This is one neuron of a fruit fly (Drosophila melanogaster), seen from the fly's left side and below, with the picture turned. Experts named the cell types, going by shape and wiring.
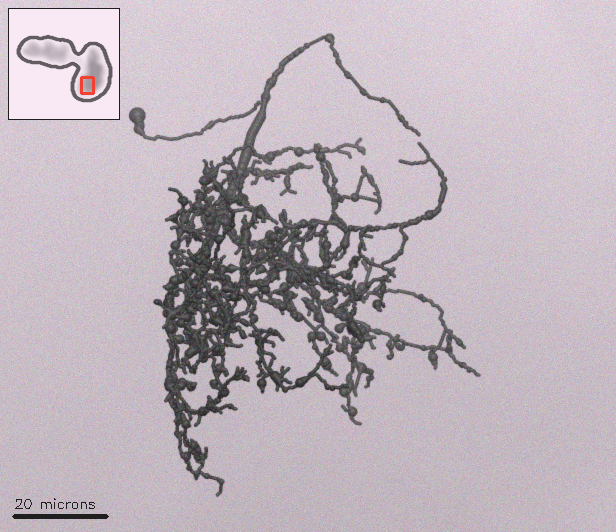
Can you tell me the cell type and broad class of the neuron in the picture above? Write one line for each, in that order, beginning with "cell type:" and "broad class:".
cell type: PLP129
broad class: central-brain intrinsic neuron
